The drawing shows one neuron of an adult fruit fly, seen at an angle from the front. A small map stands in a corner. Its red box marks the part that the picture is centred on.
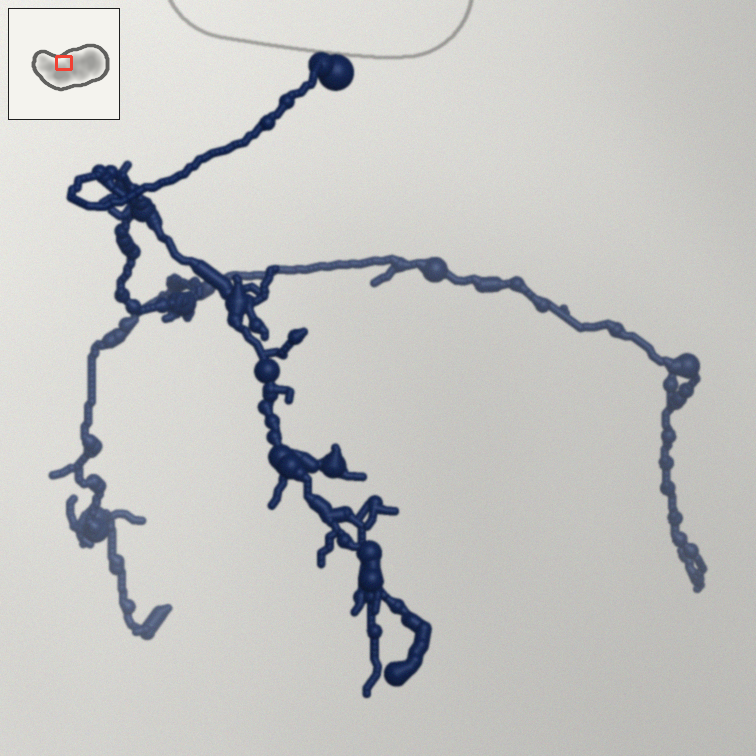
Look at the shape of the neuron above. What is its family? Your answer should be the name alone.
TmY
